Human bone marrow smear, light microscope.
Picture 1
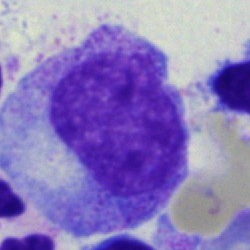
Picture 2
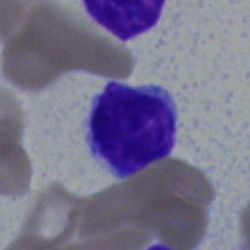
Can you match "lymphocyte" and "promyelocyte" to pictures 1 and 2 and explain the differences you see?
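Picture 1 shows the promyelocyte and picture 2 the lymphocyte. In picture 1 the nucleus lies off-centre toward the upper right, whereas in picture 2 a single unlobed nucleus fills almost the whole cell.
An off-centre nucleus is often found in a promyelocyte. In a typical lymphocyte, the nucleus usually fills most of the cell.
The cytoplasm of picture 1 is abundant, forming a wide band on the left and lower sides of the nucleus, while in picture 2 it is scant, showing only as a thin rim at the cell edge.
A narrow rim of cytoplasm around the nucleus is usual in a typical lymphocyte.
The outline of picture 1 is irregular and bulging rather than a smooth circle, against a roughly rounded outline with a few blunt angular corners in picture 2. The chromatin of picture 1 is mottled, with darker clumps between paler patches. Picture 2 shows no distinct nucleolus and no visible granules.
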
